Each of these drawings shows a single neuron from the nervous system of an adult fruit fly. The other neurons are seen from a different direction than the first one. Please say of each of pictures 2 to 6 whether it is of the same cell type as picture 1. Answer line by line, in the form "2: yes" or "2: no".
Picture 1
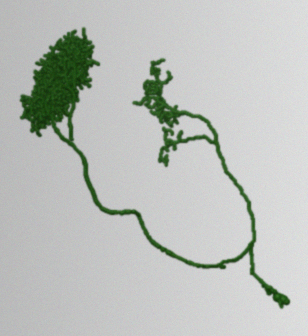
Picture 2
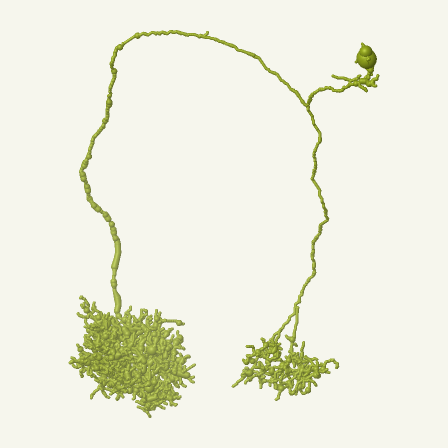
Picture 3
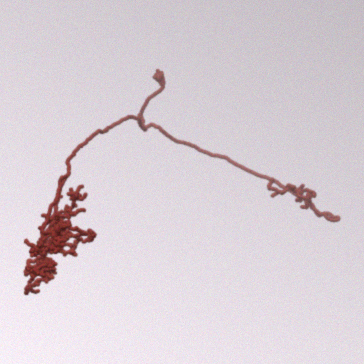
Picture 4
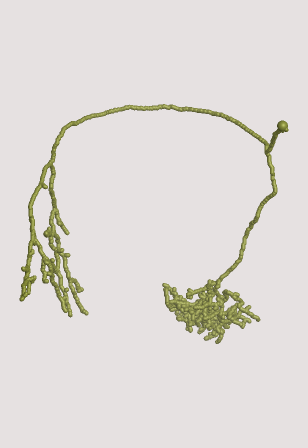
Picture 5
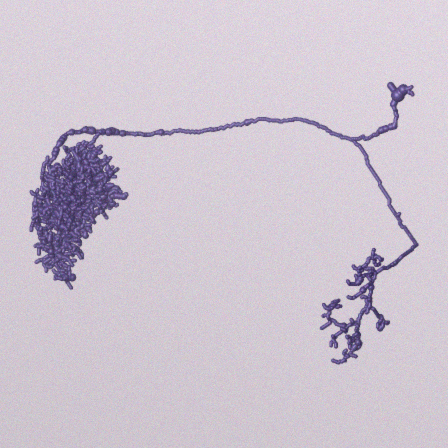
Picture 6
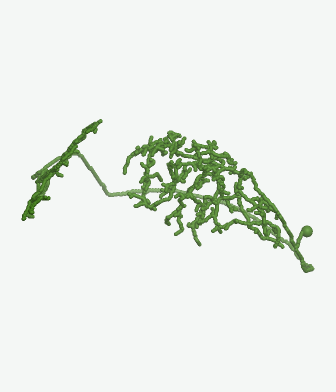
2: yes
3: no
4: no
5: yes
6: no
